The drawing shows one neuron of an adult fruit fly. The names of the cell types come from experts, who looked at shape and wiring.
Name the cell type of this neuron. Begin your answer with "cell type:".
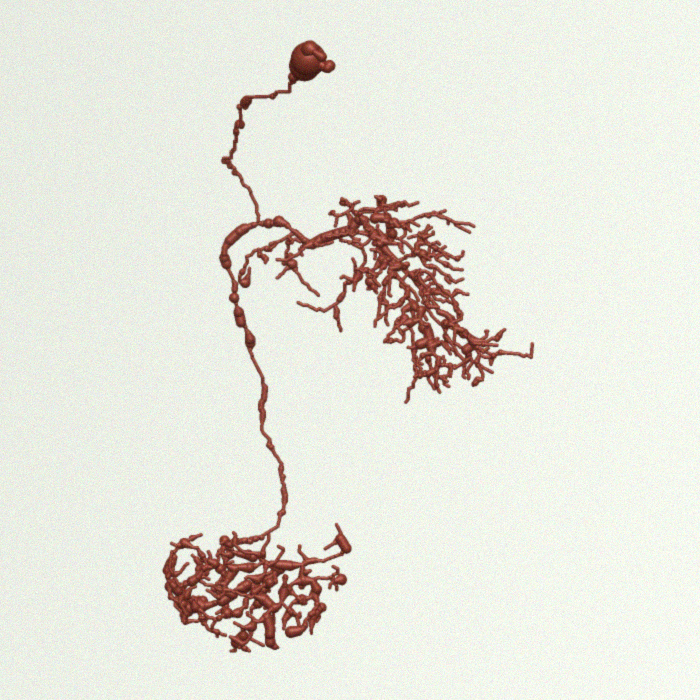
cell type: hDeltaL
